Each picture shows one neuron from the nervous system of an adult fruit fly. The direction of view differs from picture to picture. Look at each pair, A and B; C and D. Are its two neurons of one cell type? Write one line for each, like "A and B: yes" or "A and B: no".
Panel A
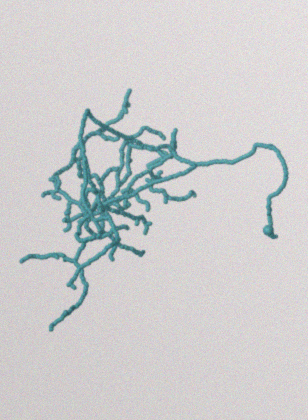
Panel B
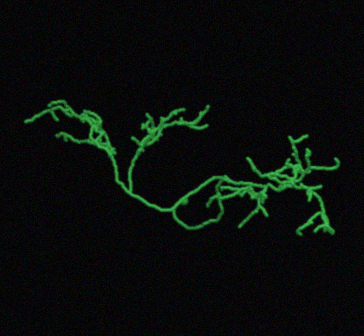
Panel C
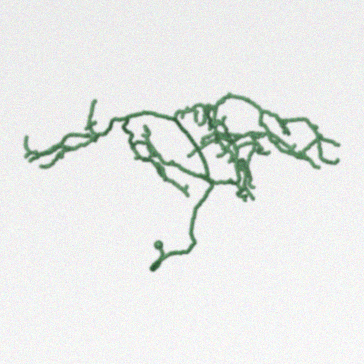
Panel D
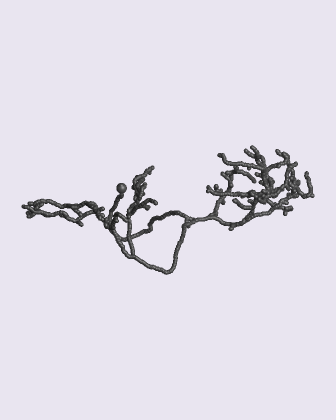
A and B: no
C and D: yes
